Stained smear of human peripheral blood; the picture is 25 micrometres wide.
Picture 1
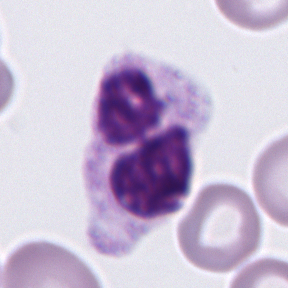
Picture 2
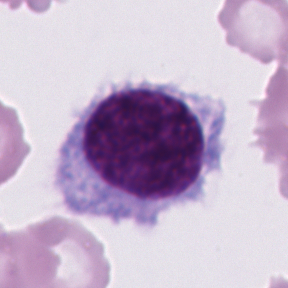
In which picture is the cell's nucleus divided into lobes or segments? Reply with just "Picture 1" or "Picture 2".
Picture 1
